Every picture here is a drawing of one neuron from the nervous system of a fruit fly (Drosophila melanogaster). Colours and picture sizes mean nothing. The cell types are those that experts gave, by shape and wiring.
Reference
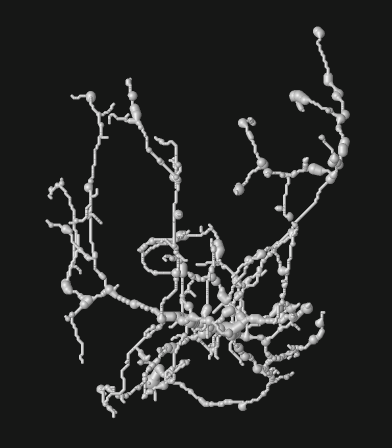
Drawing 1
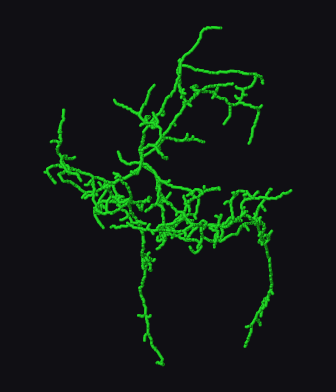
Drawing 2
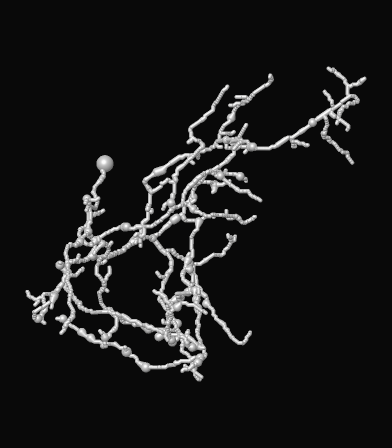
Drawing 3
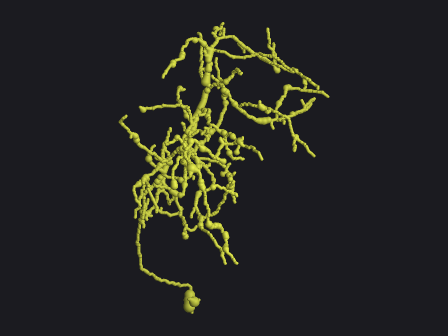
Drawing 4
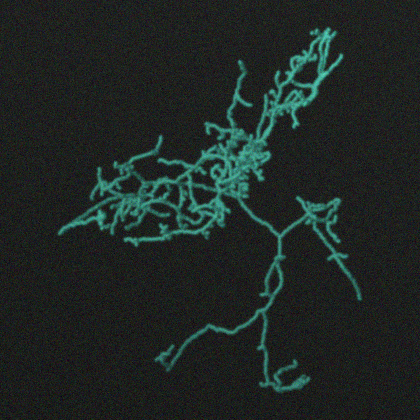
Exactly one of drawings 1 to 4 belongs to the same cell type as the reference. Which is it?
Drawing 3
